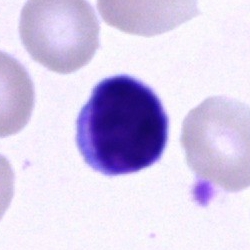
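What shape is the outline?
Round and smooth.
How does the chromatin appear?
Dense, staining dark purple.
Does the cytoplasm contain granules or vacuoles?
Neither granules nor vacuoles are visible in it.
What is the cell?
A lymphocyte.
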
